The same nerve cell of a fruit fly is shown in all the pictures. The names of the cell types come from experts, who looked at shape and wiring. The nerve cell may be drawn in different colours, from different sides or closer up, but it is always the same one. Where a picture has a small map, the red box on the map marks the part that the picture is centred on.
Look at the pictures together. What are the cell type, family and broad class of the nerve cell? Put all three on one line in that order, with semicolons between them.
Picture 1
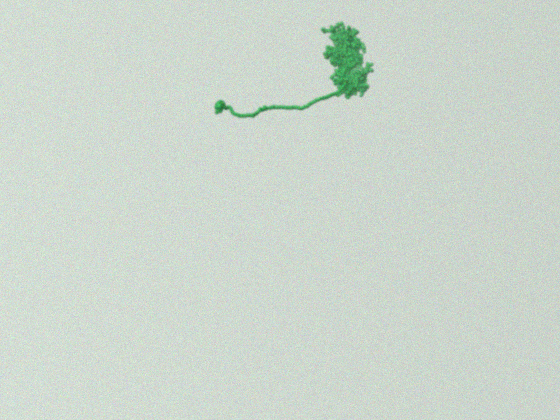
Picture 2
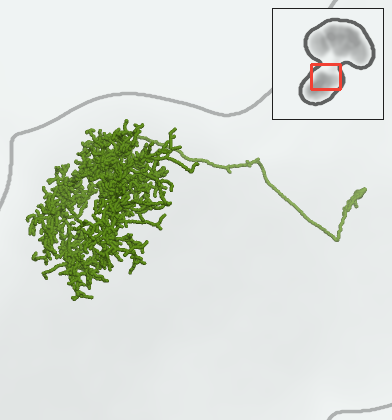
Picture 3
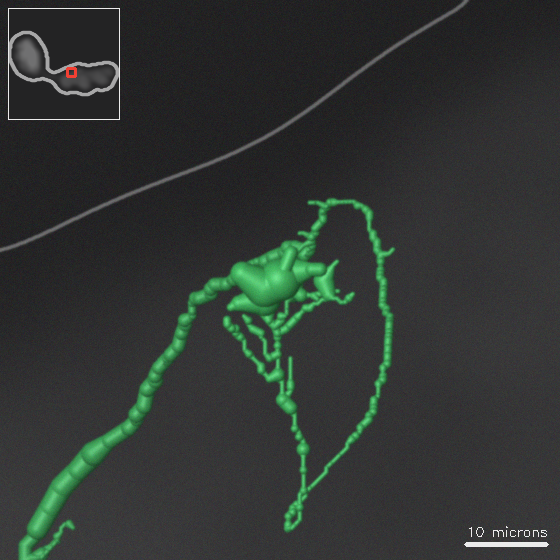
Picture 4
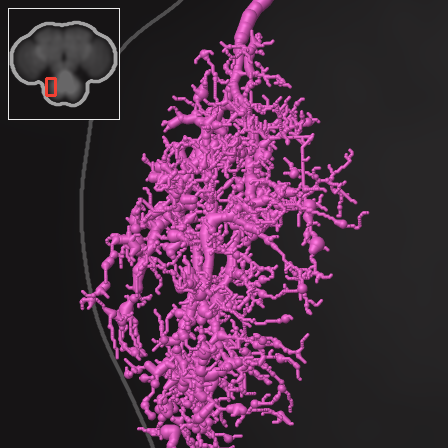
IN19B012; hemilineage 19B; nerve-cord intrinsic neuron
